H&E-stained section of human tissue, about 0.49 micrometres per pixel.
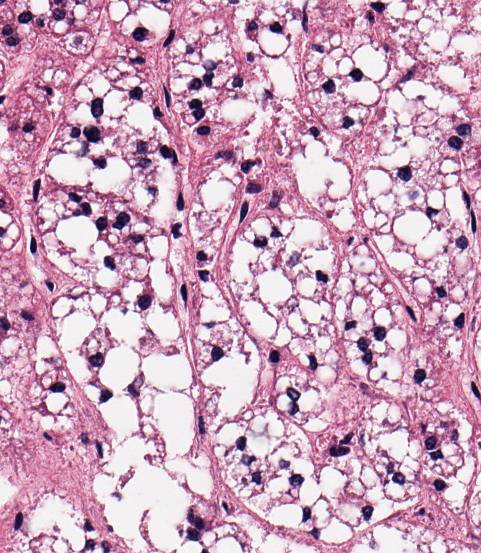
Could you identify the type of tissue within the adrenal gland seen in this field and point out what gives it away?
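I'd call this zona fasciculata. What decides it is the abundant clear cytoplasm, full of vacuoles of varying size, around small, round, dark nuclei.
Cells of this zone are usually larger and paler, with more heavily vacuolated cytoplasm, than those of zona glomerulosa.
The nests are solid, with no lumens, and thin eosinophilic septa carry scattered elongated dark nuclei.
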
